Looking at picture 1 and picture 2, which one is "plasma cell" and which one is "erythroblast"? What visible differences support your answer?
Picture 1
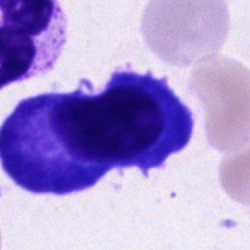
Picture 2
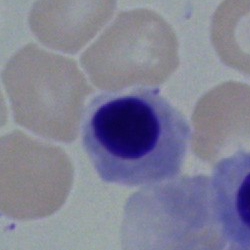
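Picture 1 is a plasma cell; picture 2 is an erythroblast. Cytoplasm: deep, intense blue in picture 1; a moderate rim of pale greyish-blue in picture 2, without visible granules.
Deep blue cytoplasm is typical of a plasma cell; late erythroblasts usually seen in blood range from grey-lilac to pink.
Nucleus position: off-centre toward the right in picture 1, with the widest cytoplasm on its left; in picture 2 the cytoplasm surrounds the nucleus, widest toward the lower right.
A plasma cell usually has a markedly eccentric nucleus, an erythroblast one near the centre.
Chromatin: dense and dark purple in picture 1; very dark purple and densely condensed throughout in picture 2, with no nucleoli. Outline: irregular and elongated left to right in picture 1, with small pointed projections at the upper and lower right edges; irregular and somewhat angular in picture 2.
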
